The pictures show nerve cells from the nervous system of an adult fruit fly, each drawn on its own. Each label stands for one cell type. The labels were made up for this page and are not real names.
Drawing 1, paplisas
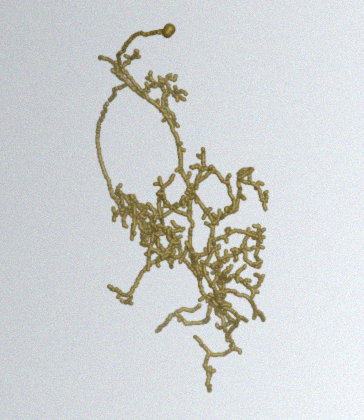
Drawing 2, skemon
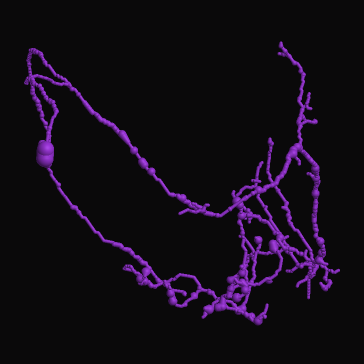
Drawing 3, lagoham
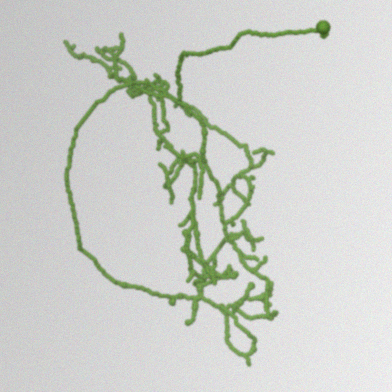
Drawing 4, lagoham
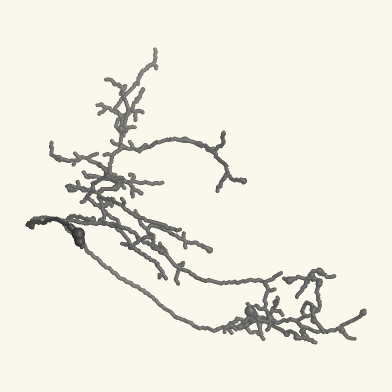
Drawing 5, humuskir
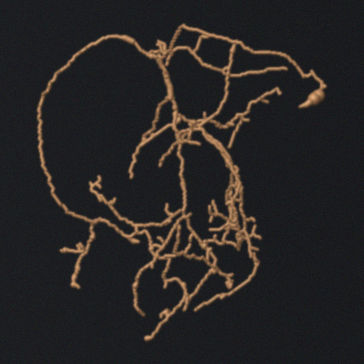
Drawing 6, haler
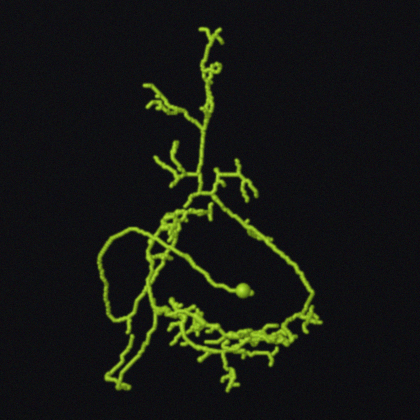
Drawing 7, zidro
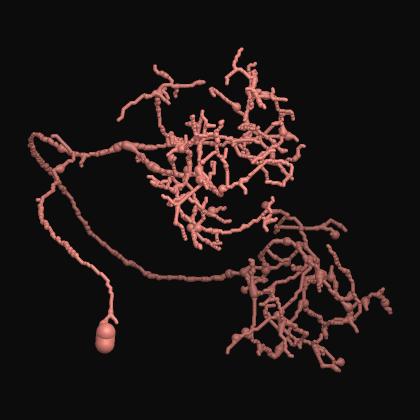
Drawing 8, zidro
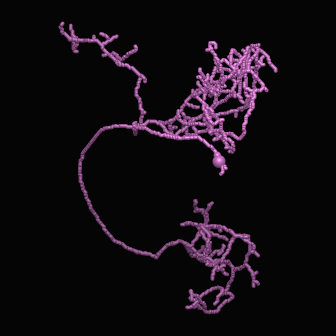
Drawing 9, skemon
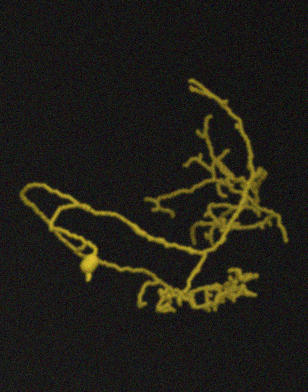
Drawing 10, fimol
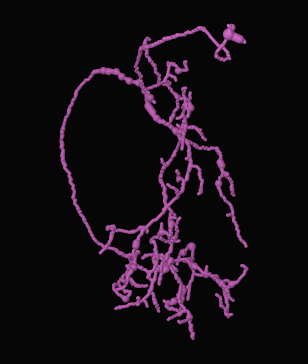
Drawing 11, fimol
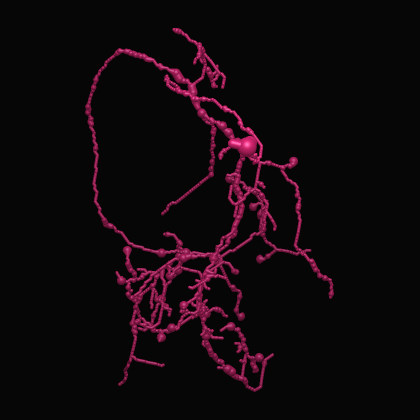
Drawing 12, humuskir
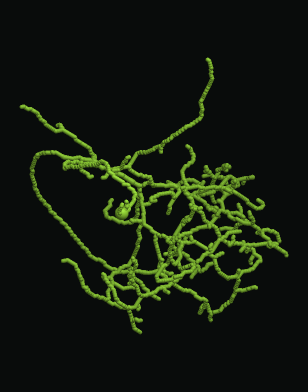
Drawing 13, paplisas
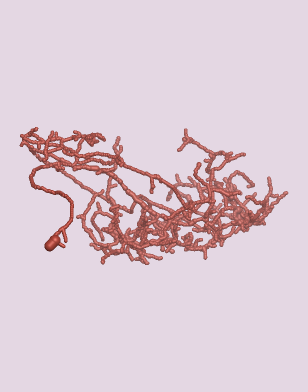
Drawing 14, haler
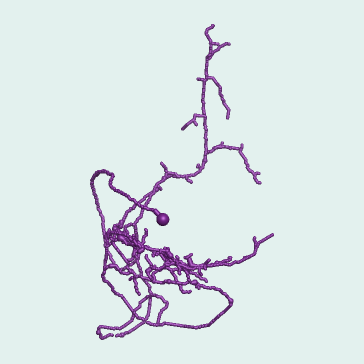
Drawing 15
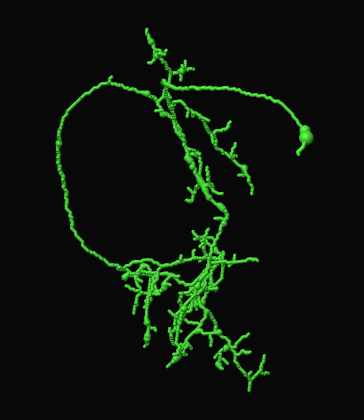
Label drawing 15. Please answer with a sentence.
It belongs to fimol.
